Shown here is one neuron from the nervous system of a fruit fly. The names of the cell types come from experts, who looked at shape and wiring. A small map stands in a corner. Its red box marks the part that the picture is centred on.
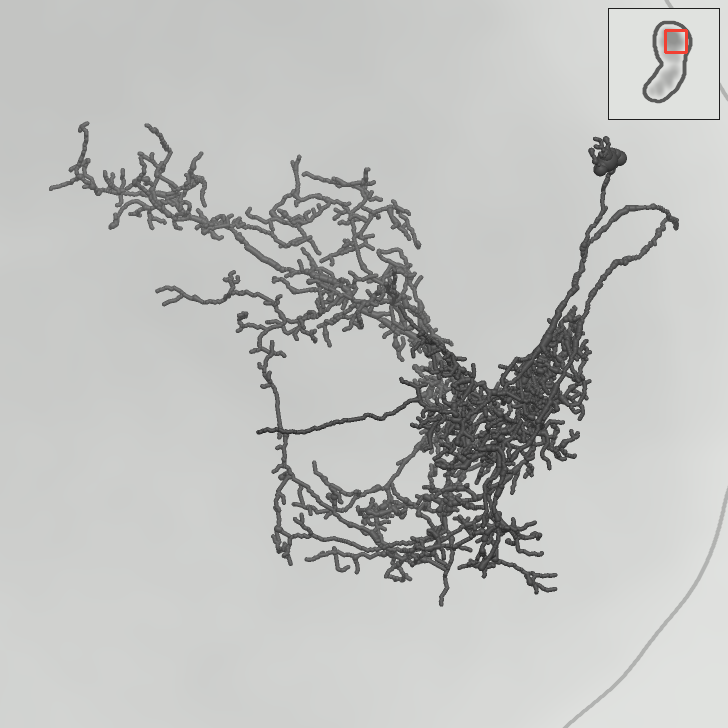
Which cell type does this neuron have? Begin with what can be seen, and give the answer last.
More than a hundred branch ends can be seen. As drawn here it is wider than it is tall. This is a central-brain intrinsic neuron. It is of cell type GNG584.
